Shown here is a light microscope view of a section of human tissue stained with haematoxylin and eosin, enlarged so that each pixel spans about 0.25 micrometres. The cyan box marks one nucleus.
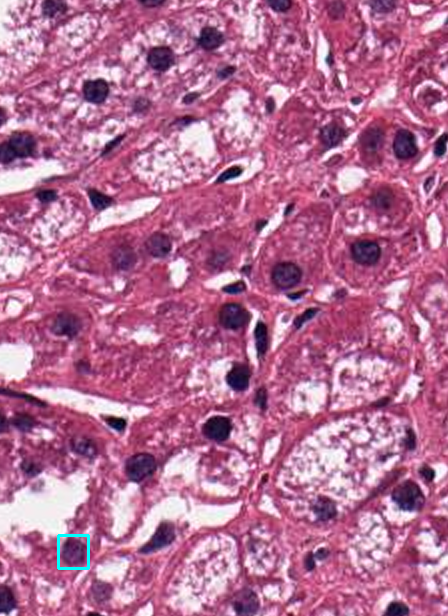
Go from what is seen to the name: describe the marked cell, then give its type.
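The nucleus is roundish and purple, of about the same size as the nuclei around it, and a little paler than the darkest of them. The cell lies just below and to the right of a large clear open space, at the edge of tissue bordering that space. It is an adrenal cortical cell.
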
